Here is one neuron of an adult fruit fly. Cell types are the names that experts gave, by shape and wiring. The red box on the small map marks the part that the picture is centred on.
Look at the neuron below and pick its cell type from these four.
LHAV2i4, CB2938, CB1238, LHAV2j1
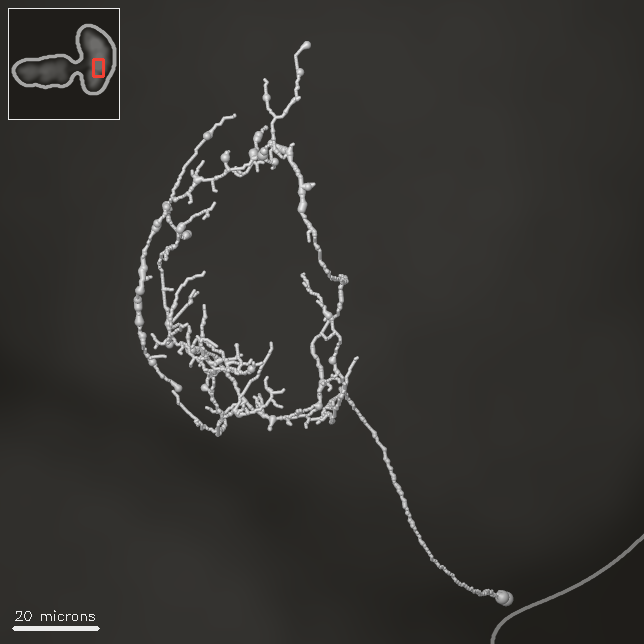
LHAV2i4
